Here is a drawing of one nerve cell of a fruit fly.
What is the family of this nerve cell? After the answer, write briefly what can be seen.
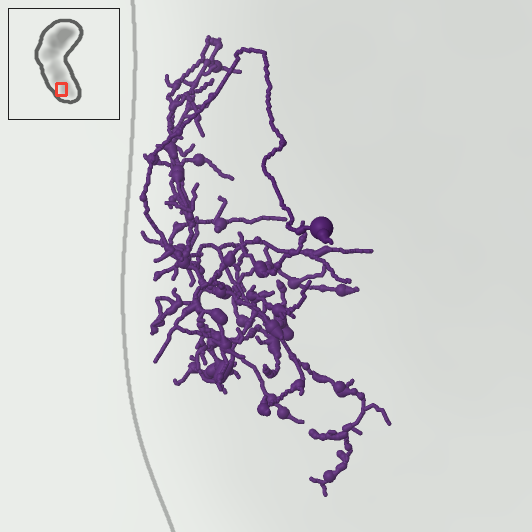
The family is hemilineage 14A. It is a nerve-cord intrinsic neuron. Its cell body lies in the middle of the picture. Dozens of branch ends can be seen.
